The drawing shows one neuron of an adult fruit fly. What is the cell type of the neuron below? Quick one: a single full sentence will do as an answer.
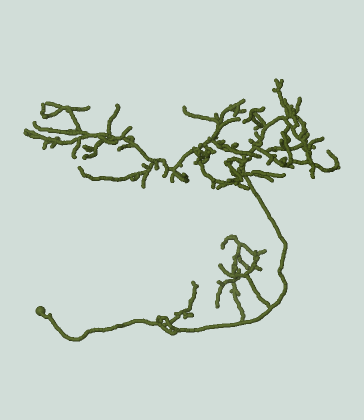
This neuron is classified under the cell type GNG661.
